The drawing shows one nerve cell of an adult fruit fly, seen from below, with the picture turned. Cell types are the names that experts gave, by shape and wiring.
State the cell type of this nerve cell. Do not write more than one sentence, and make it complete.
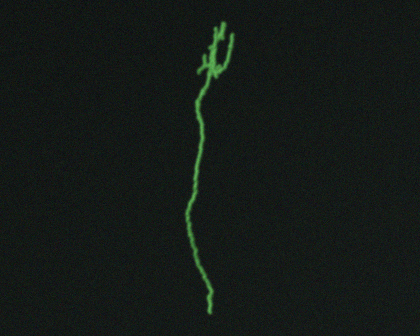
This particular nerve cell has the cell type SNta29.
